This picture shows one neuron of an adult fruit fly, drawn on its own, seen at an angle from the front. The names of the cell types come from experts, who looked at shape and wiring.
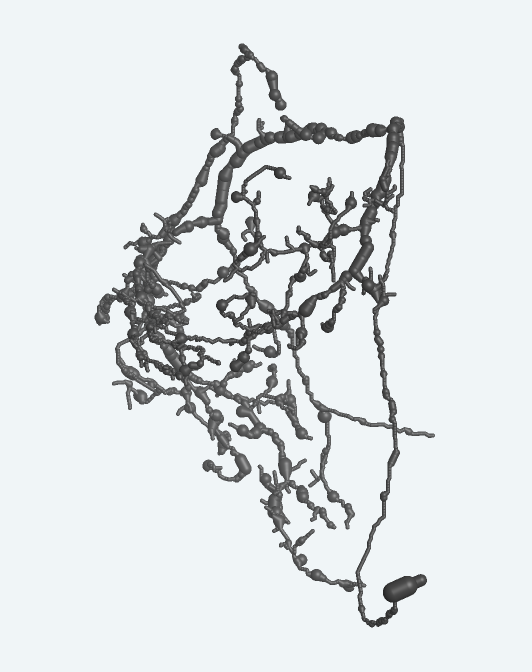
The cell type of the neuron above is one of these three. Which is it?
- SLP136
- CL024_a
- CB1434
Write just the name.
SLP136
